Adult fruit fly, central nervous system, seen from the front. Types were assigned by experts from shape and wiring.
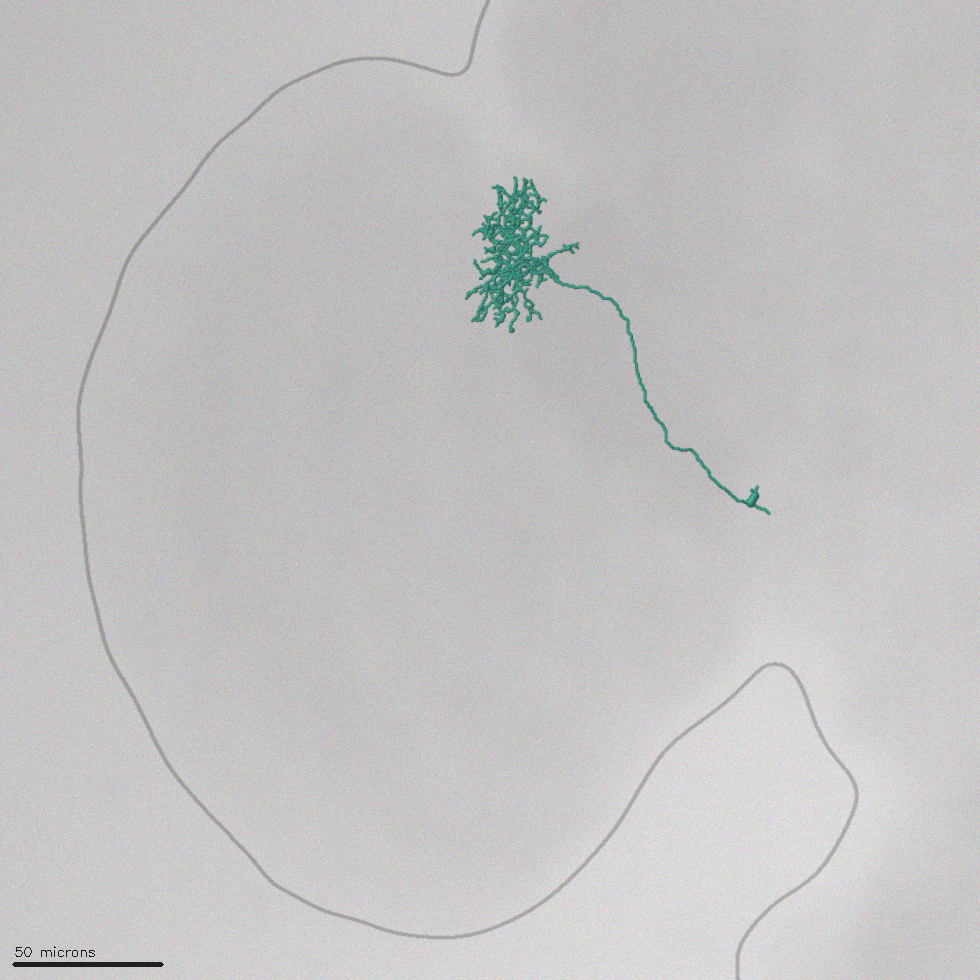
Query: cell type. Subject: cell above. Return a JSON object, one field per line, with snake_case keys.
{
 "cell_type": "Li25"
}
